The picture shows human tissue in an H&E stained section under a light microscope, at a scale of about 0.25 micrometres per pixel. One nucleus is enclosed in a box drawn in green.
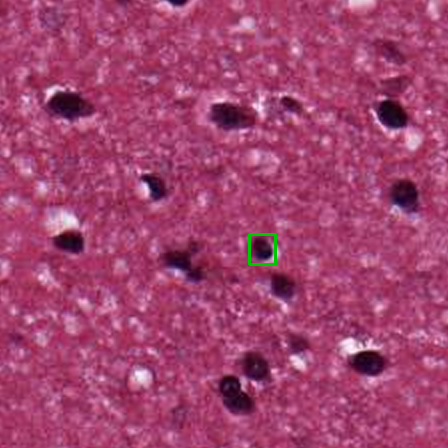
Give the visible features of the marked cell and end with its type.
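The nucleus is stained dark and evenly throughout, with no inner detail visible. A thin clear rim surrounds the nucleus, most distinct along its lower right side, and no pink cytoplasm can be made out around it. The cell lies on its own in the fine-grained pink background, with another dark nucleus just below and to its right. This is an oligodendrocyte.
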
